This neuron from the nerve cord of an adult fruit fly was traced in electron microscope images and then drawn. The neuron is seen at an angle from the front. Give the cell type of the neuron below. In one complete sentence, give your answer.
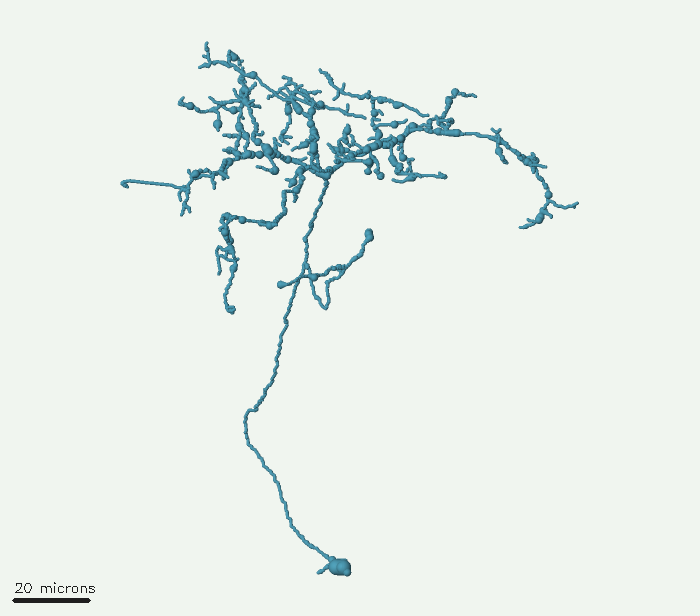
Classified by cell type, this neuron is IN00A057.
